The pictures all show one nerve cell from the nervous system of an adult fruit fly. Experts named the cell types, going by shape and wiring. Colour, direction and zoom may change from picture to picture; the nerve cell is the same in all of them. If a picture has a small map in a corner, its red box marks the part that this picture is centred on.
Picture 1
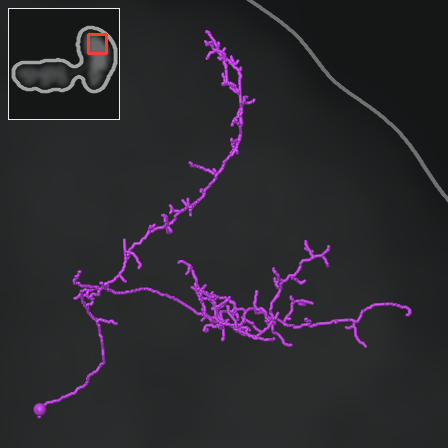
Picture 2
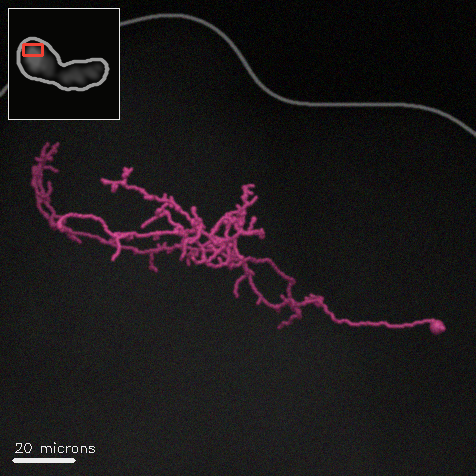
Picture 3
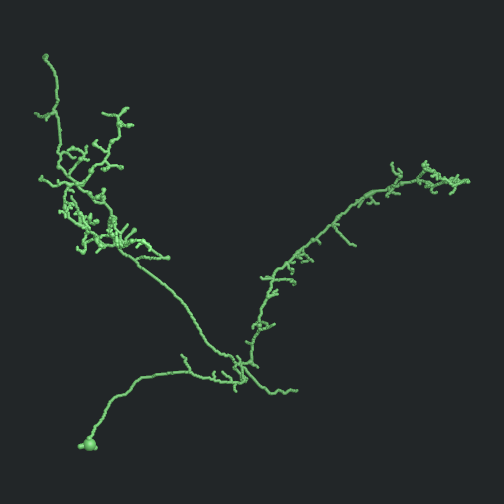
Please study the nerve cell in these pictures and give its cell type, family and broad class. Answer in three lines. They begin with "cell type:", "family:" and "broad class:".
cell type: SMP317
family: hemilineage DM3_dorso_lateral
broad class: central-brain intrinsic neuron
